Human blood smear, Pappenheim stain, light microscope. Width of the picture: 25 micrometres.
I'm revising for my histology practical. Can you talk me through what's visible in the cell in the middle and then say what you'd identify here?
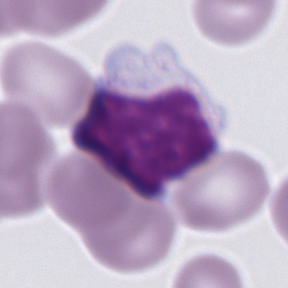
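Looking at the nucleus, it's about 12 by 10 micrometres, and the chromatin stains dark purple and looks dense, with only faint mottling. Most of the cytoplasm sits in a cap above the nucleus; it's very pale, almost colourless with a faint blue-grey tint. Its upper edge forms ruffled, loop-like bulges. This is a large granular lymphocyte.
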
